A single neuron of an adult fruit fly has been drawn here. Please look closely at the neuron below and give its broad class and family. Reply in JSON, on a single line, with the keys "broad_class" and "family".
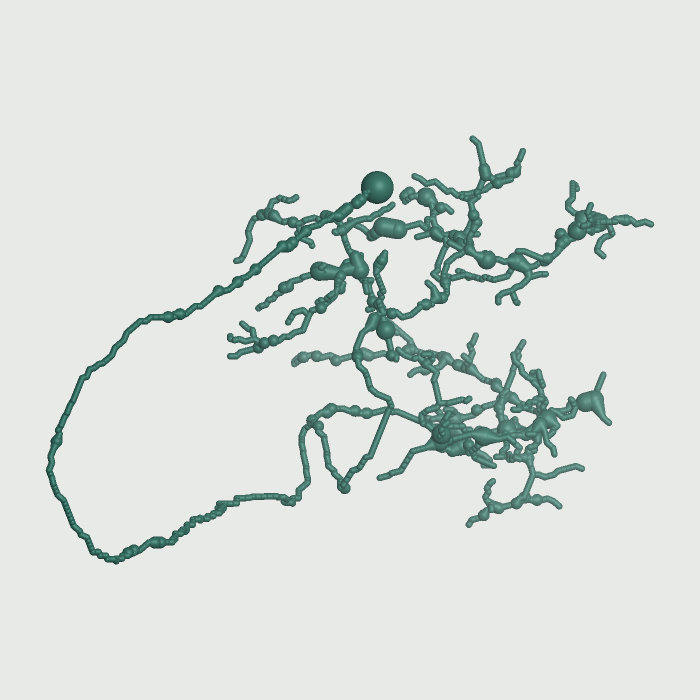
{"broad_class": "central-brain intrinsic neuron", "family": "hemilineage VPNp&v1_posterior"}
